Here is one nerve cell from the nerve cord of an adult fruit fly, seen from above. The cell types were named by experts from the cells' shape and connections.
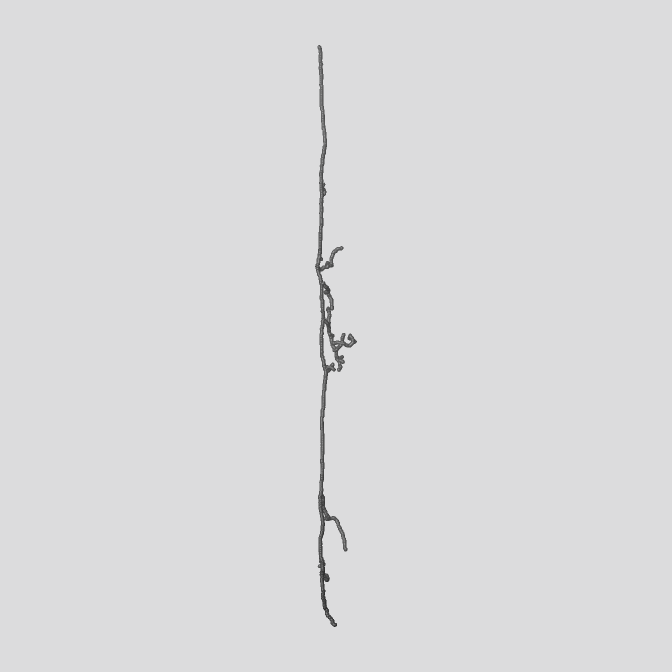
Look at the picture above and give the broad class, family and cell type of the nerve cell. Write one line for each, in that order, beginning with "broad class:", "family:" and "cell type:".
broad class: descending neuron
family: hemilineage PSp2
cell type: DNp104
